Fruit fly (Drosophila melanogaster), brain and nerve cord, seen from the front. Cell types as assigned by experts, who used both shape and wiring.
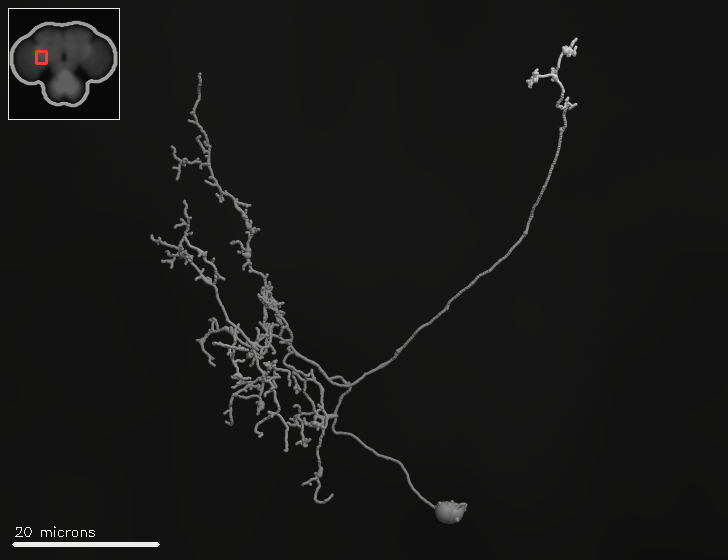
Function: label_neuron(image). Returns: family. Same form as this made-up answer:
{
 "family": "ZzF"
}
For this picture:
{
 "family": "LPC"
}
